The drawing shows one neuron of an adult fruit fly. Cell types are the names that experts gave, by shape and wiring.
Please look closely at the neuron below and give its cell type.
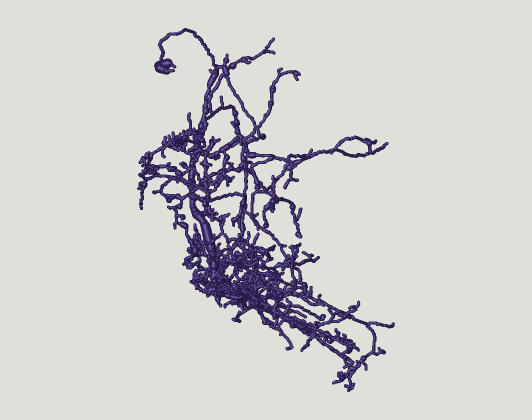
PS234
